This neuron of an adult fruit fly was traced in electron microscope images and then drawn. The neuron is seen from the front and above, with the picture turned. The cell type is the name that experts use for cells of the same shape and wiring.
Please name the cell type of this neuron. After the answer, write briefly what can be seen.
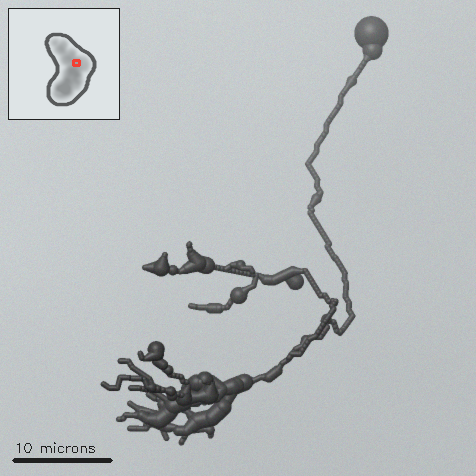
Its cell type is T5b. This is an optic-lobe intrinsic neuron. Its cell body lies at the upper right of the picture. By the scale bar it is about 45 microns tall in this view.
